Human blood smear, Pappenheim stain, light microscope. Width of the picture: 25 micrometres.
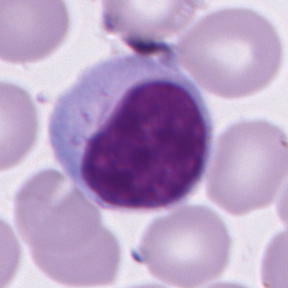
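A large granular lymphocyte at the centre of a stained peripheral blood smear. Its outline is round, with a smooth edge and no surface projections. The nucleus lies off-centre, pushed toward the lower right, and the cytoplasm forms a crescent widest on the upper-left side. No coarse granules are seen in the cytoplasm.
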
